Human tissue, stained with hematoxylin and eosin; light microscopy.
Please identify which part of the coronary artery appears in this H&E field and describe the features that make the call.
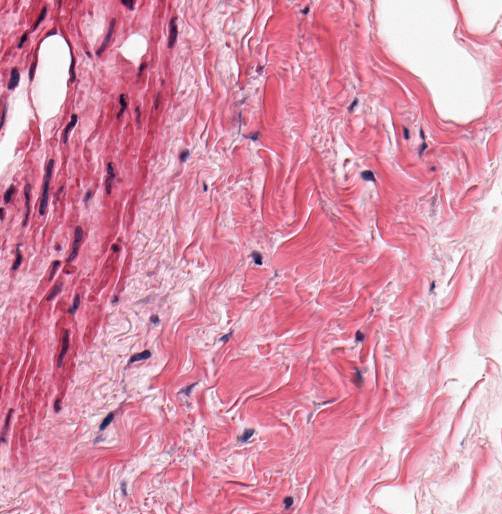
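Shown here: tunica adventitia. Wavy eosinophilic collagen bundles, running in varied directions, fill most of the field; in the centre and right, sparse small dark spindle or oval nuclei lie singly between them.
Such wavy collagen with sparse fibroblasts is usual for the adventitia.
On the left, a denser, deeper pink band has fibres and slender dark elongated nuclei running top to bottom.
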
